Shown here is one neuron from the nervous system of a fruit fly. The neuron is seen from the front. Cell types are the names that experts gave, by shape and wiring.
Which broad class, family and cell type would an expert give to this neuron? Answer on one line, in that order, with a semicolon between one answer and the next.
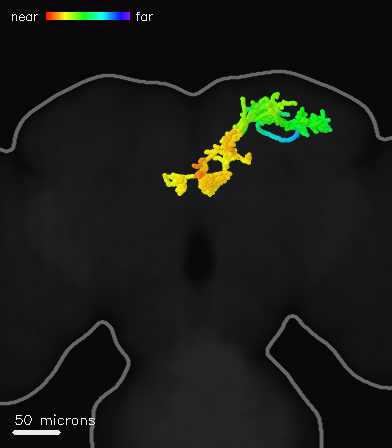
central-brain intrinsic neuron; MBON; MBON24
